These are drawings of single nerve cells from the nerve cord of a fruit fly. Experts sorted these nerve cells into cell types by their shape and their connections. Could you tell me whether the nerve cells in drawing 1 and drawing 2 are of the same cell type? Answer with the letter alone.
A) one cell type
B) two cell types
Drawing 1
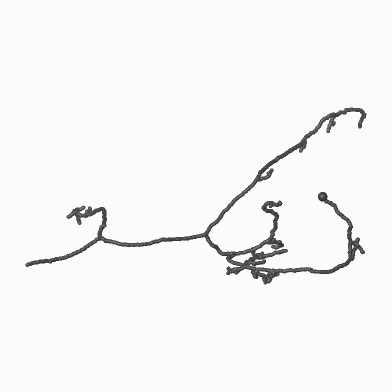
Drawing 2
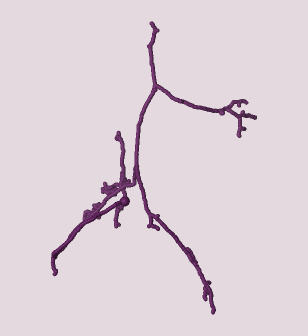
A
